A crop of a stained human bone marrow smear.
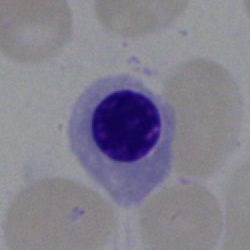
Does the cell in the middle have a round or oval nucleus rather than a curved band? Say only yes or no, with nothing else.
Yes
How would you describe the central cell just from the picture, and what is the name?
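Start with the nucleus: the chromatin is dense and dark purple, with coarse clumping, and there's no nucleolus to be seen. Now the cytoplasm, which is pale greyish blue and has no granules. This cell is an erythroblast.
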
